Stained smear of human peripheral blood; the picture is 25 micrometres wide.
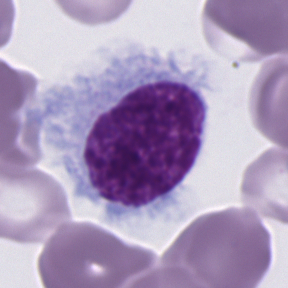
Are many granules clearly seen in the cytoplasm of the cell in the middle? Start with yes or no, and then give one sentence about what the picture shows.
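No. No distinct granules are seen in the cytoplasm.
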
